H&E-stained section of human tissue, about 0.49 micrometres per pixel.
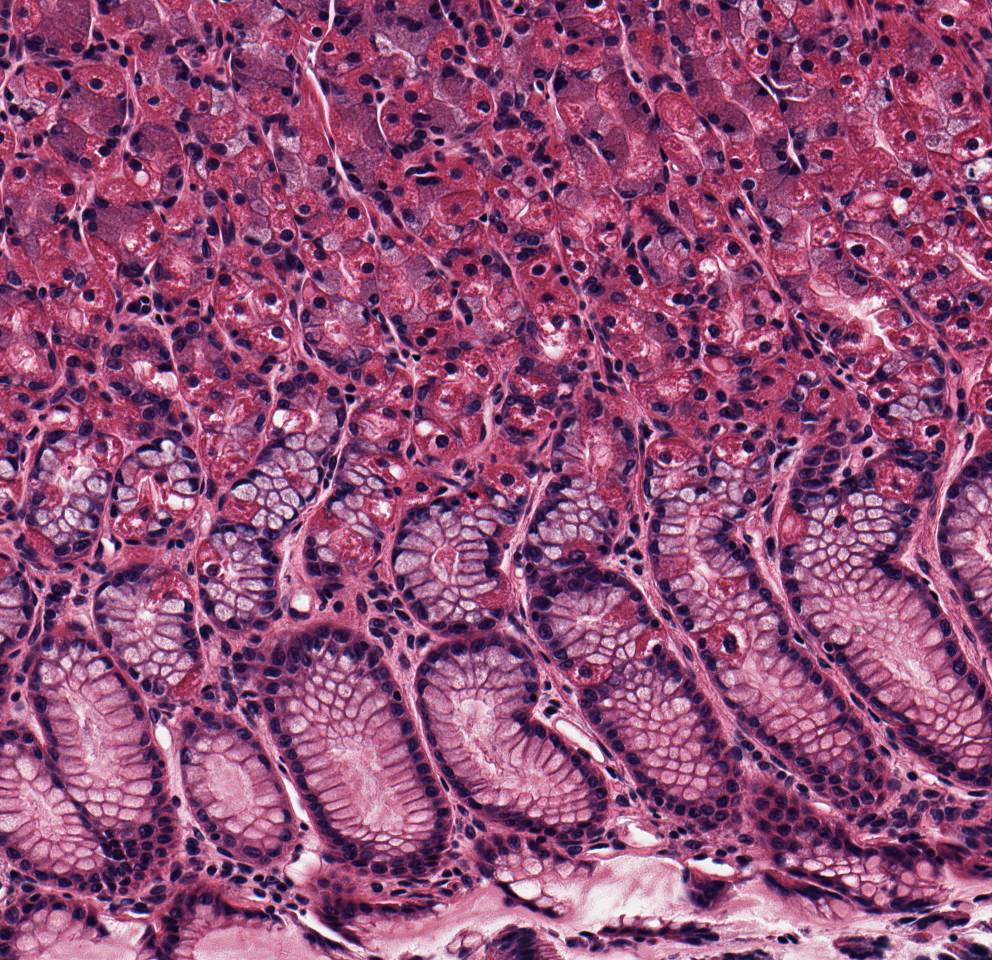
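Stomach: up top, many gland cells are large rounded parietal cells with bright pink cytoplasm and a central round nucleus. In a middle band they mingle with pale mucous cells of the same glands. Lower down, the pale glands, cut as elongated oval profiles with a central lumen, are lined by tall columnar cells with clear, finely vacuolated apical cytoplasm and dark basal nuclei.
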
